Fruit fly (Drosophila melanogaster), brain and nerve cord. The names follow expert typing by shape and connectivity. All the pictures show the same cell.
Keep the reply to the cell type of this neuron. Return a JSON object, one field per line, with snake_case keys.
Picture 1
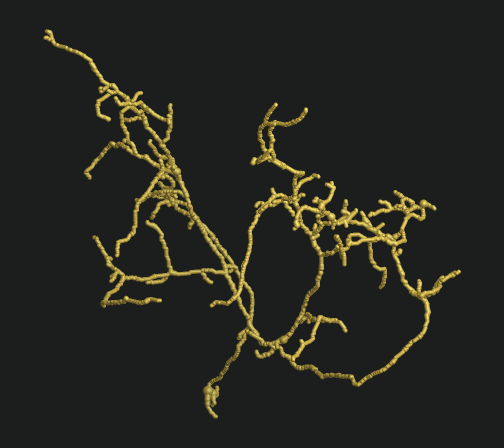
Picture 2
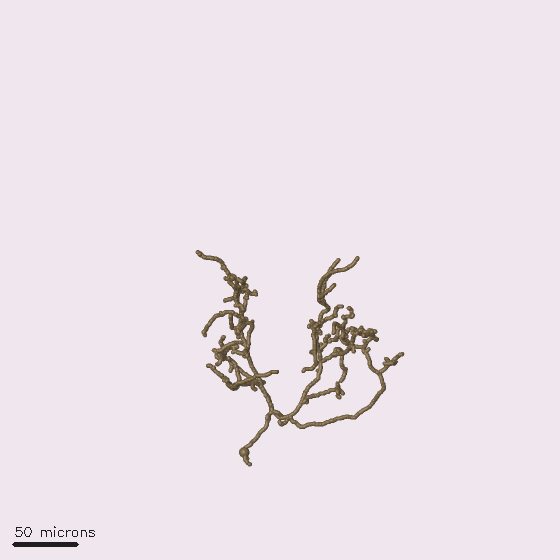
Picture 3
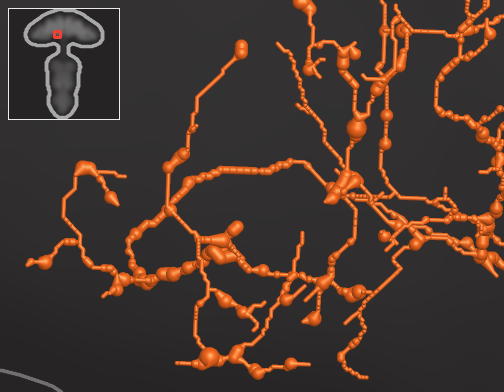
{
 "cell_type": "PS333"
}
